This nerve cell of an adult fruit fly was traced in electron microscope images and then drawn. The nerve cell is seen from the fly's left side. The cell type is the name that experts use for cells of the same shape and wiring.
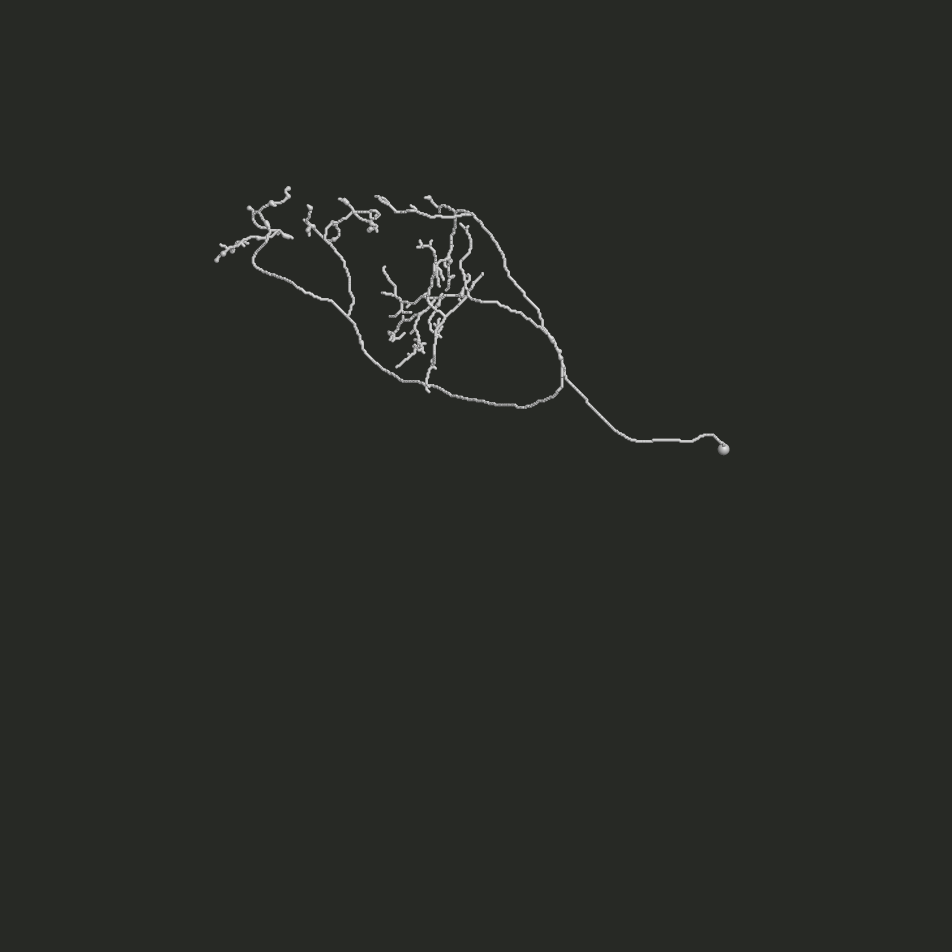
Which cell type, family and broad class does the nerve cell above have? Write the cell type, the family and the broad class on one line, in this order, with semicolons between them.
AVLP497; hemilineage VLPl&p1_posterior; central-brain intrinsic neuron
